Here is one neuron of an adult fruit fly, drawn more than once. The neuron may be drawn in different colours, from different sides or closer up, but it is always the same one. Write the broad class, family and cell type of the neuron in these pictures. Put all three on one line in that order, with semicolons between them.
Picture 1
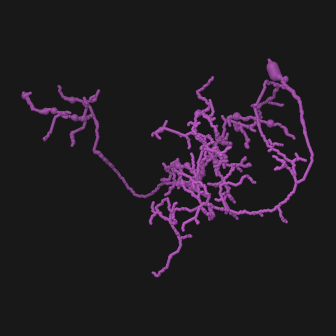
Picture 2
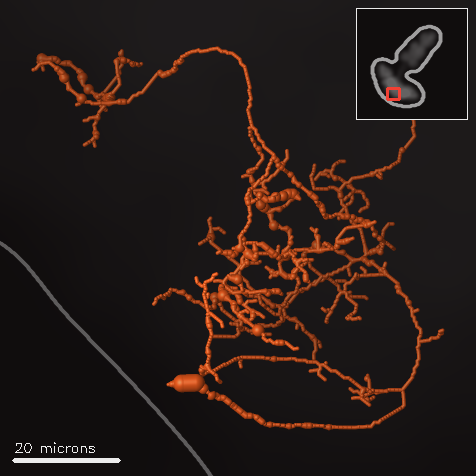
central-brain intrinsic neuron; class DAN; PAM08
